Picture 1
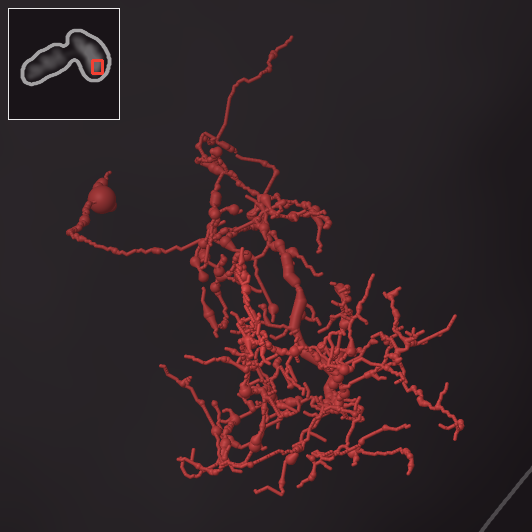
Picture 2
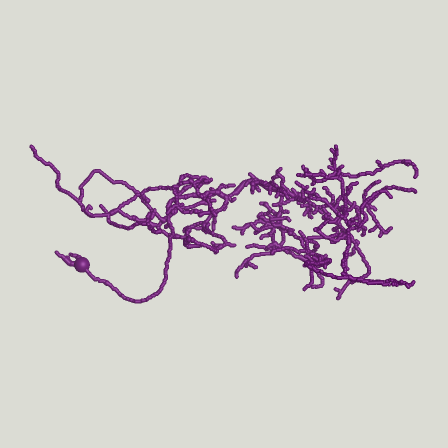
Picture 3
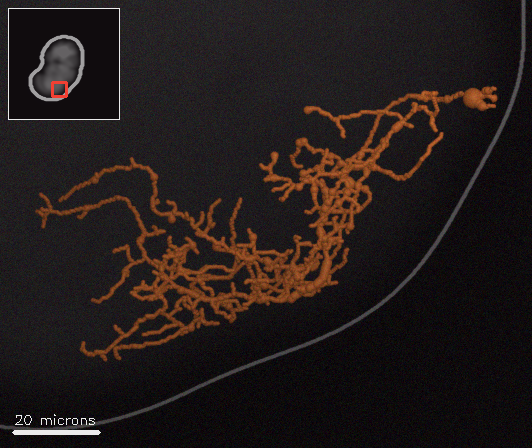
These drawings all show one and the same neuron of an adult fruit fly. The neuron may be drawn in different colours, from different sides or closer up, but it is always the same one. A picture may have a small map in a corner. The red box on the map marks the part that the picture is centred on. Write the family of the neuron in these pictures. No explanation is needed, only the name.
hemilineage SLPpm3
